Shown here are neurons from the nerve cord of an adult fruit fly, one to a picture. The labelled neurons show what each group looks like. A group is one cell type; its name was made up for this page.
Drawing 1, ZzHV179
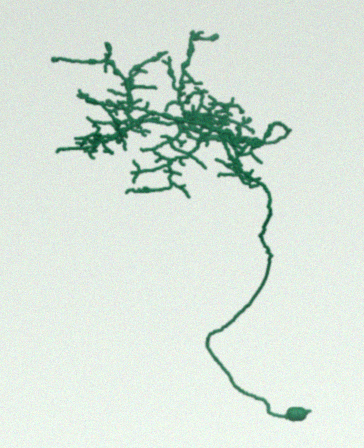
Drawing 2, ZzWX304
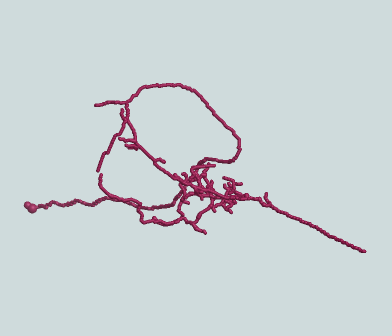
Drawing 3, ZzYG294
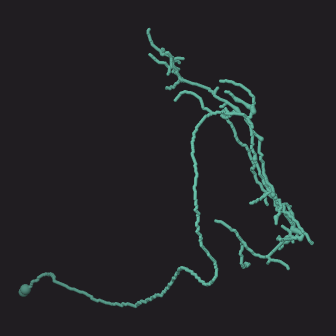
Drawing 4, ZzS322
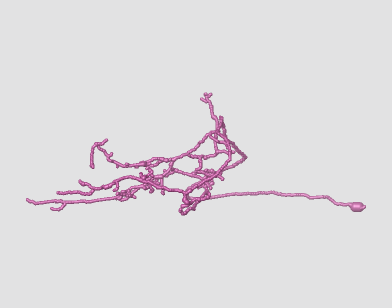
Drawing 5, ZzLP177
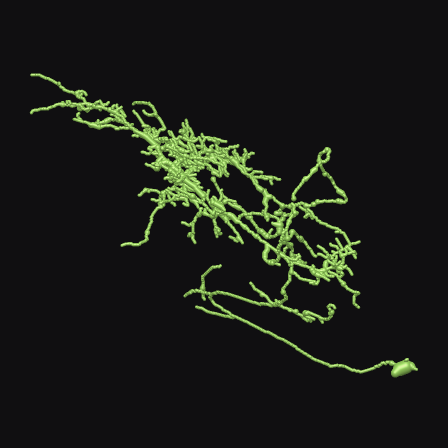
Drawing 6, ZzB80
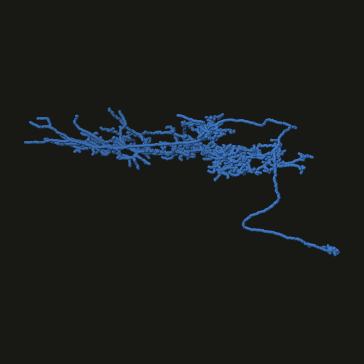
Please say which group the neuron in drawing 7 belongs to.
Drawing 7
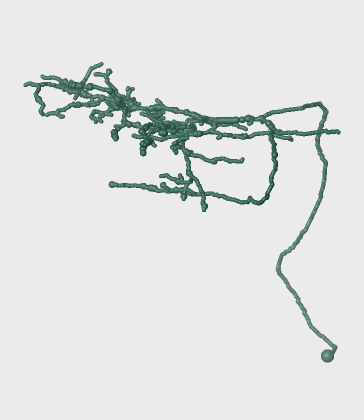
ZzHV179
